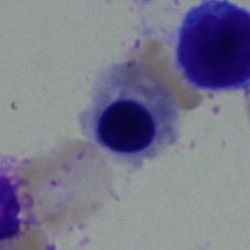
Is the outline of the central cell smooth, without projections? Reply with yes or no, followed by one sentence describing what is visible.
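No. The cell's outline is irregular and ragged rather than smoothly round.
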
